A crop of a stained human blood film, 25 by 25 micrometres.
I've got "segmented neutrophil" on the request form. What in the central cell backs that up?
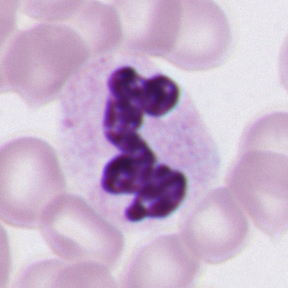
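Split into several lobes, the nucleus forms a zigzag chain running from top to bottom. Its chromatin is dense, dark purple and coarsely clumped. The cytoplasm is plentiful and pale pinkish-lilac.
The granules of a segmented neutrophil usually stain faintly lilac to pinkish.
The fine, faint pink-violet granules scattered through this cytoplasm go with that.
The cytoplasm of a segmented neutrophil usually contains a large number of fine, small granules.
The fineness of the granules seen here matches this as well.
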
